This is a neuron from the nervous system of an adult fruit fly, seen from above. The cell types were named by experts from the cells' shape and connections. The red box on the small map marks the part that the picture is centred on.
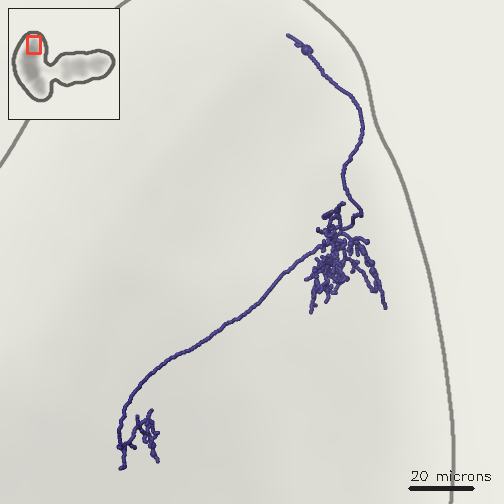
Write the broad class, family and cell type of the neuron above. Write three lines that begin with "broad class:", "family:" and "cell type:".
broad class: optic-lobe intrinsic neuron
family: TmY
cell type: TmY20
